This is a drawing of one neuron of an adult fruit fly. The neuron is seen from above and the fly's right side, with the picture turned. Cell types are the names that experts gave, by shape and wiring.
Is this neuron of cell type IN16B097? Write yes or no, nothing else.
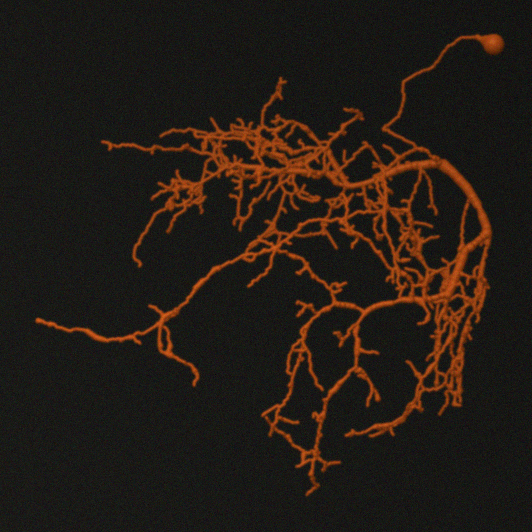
no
